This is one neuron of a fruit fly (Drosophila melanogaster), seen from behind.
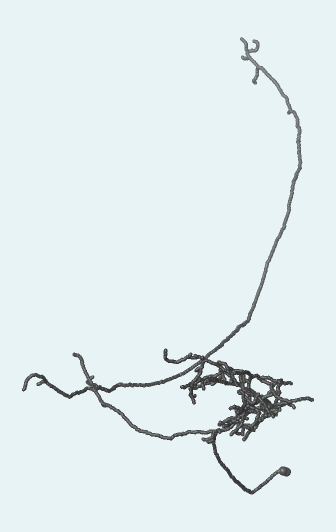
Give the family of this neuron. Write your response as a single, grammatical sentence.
This neuron is categorized under the family hemilineage 07B.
